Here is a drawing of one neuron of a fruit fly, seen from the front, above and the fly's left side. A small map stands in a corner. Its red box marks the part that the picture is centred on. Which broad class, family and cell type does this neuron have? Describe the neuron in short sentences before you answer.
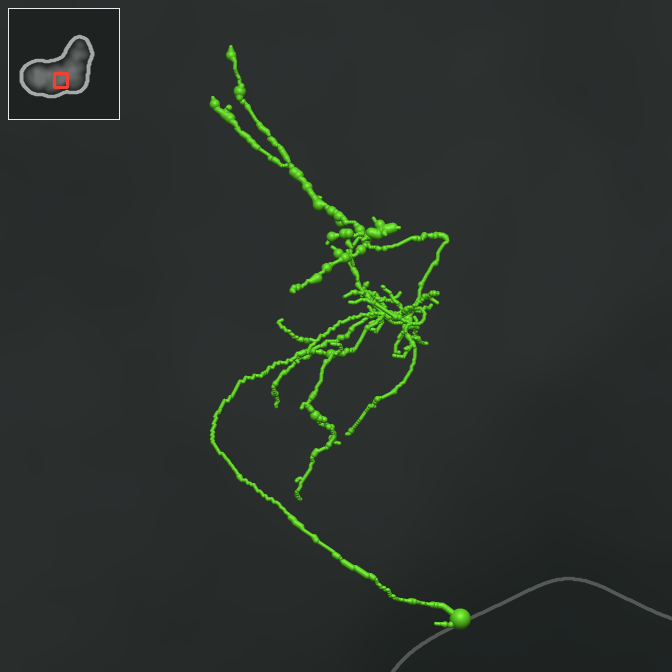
The picture shows dozens of branch ends. As drawn here it is taller than it is wide. It is a central-brain intrinsic neuron. Its family is hemilineage WEDa2. It is of cell type WED033.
